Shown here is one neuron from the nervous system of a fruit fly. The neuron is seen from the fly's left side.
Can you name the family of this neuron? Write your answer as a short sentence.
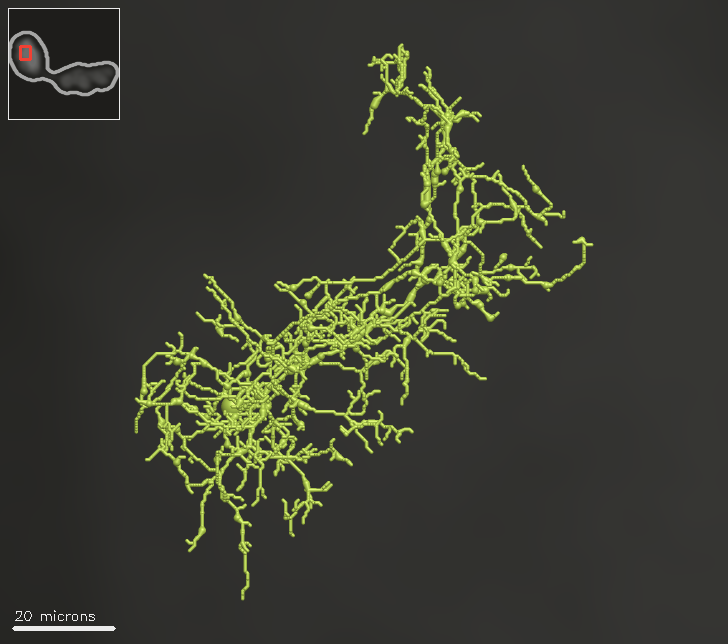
The family is hemilineage VLPl2_medial.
